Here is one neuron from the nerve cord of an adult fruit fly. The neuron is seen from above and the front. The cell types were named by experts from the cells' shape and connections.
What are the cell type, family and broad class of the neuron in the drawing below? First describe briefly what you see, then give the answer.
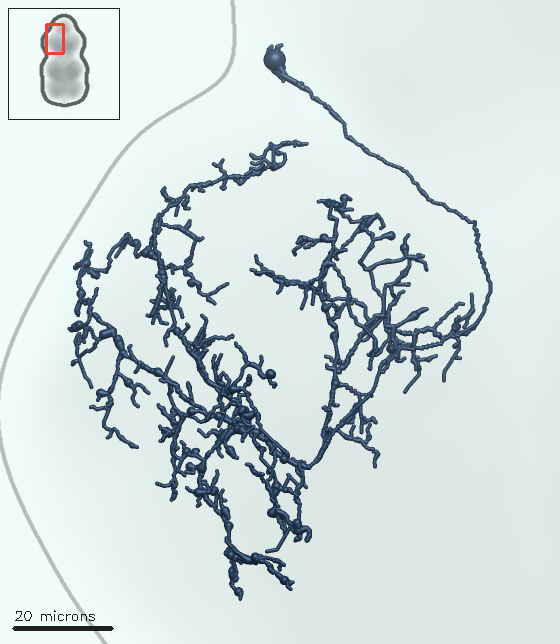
By the scale bar it is about 110 microns tall in this view. The picture shows more than a hundred branch ends. It is of cell type IN03B042. The family is hemilineage 03B. Its broad class is nerve-cord intrinsic neuron.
